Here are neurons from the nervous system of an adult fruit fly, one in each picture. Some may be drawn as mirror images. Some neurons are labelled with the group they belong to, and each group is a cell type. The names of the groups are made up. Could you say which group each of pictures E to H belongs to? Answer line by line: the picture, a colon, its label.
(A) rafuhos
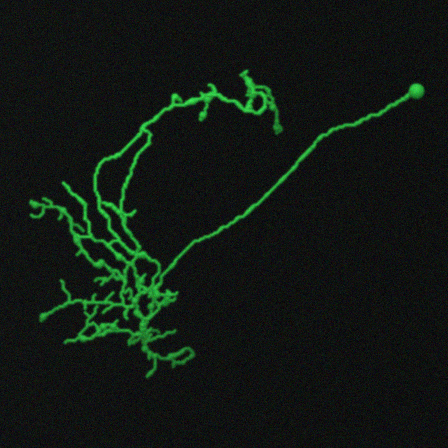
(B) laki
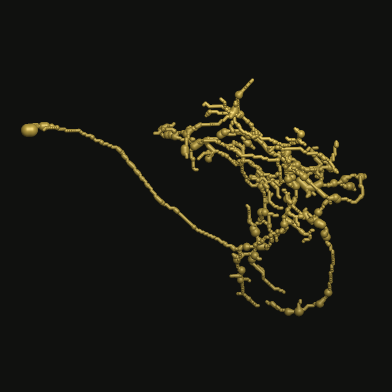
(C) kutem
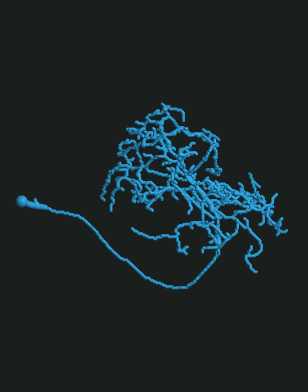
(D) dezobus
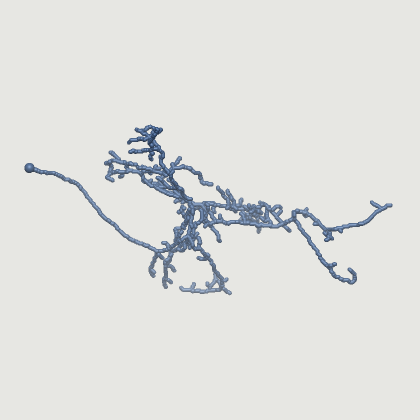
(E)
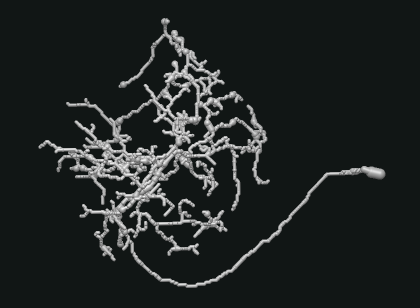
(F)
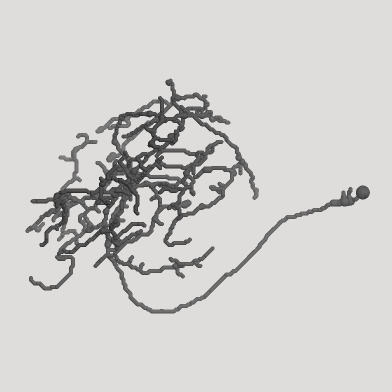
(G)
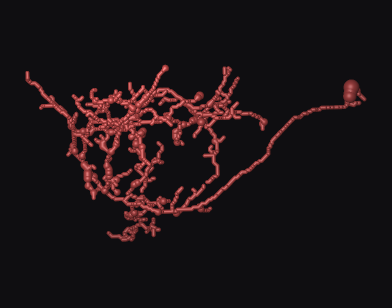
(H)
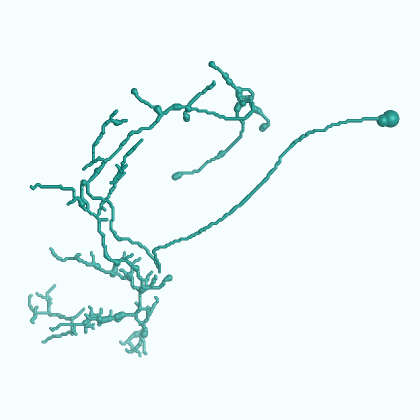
E: kutem
F: kutem
G: laki
H: rafuhos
